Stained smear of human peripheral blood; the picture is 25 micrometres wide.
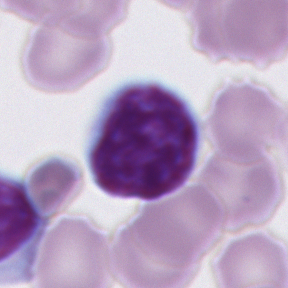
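Typical lymphocyte at the centre of a stained human blood smear: smooth, roughly round outline; round nucleus without indentation or lobes; thin, pale blue rim of cytoplasm; no visible granules.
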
